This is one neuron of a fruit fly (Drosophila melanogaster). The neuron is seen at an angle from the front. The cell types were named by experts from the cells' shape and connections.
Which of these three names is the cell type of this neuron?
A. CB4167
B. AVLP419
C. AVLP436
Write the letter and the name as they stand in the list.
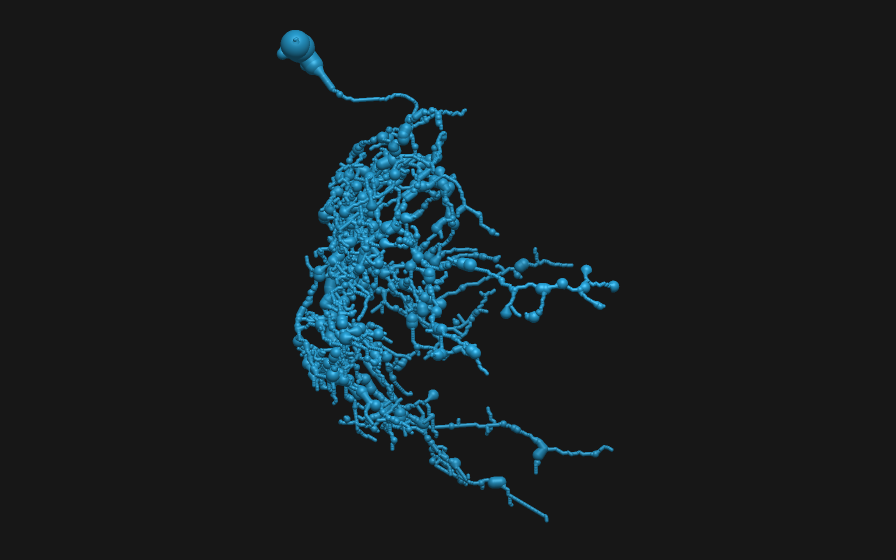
C. AVLP436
